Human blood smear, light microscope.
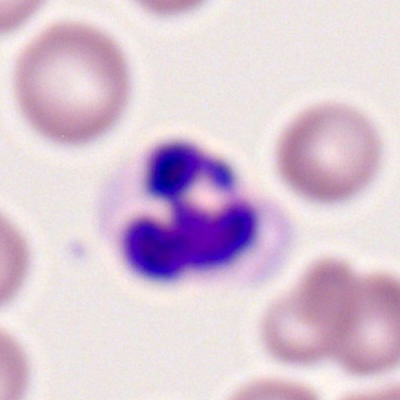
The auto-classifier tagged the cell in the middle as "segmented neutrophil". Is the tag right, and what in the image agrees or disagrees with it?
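Start with the chromatin, which is dense and stains dark purple.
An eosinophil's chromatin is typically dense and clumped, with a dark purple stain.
On that point alone, either name would do. No nucleoli can be seen in the nucleus.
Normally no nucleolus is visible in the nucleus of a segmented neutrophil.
That sits well with segmented neutrophil. The cytoplasm is pale pinkish-lilac, and it holds no coarse orange granules.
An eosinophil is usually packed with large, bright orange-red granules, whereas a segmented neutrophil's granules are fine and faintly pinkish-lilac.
The absence of coarse orange granules counts against eosinophil. So segmented neutrophil fits, and eosinophil does not.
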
